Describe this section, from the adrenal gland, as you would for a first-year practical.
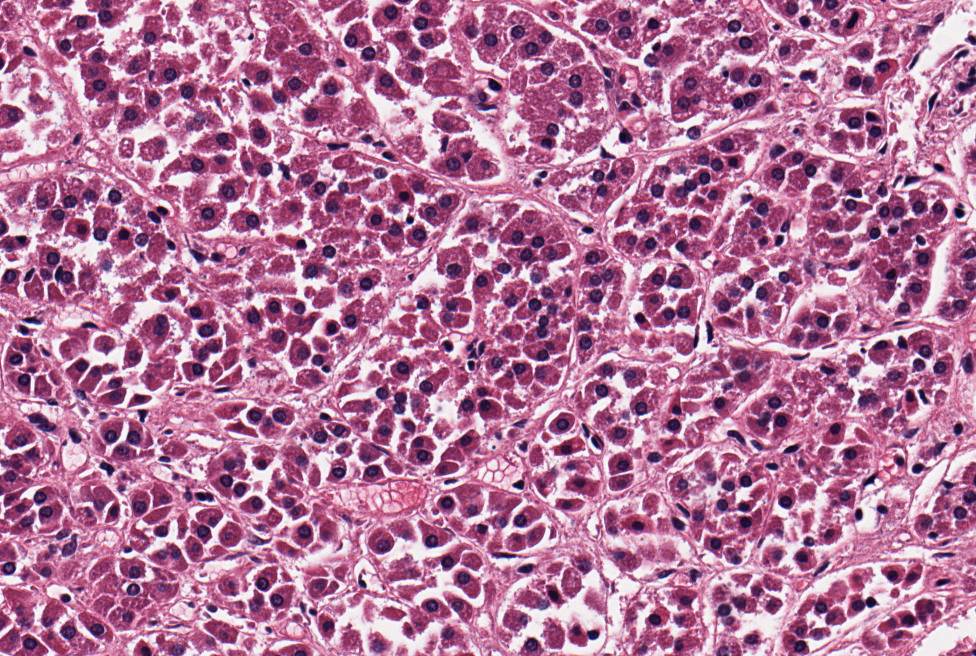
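Throughout the field, cells are grouped into rounded nests divided by thin septa. Each cell is polygonal, with abundant granular pink cytoplasm. The septa are delicate and contain flattened, spindle-shaped nuclei. No fat cells are present.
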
